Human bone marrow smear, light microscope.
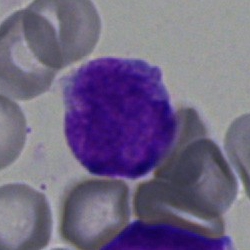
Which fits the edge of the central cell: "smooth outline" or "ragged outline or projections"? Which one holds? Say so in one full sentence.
Along its outline, the cell is ragged or frayed, or bears projections, blebs or tags.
